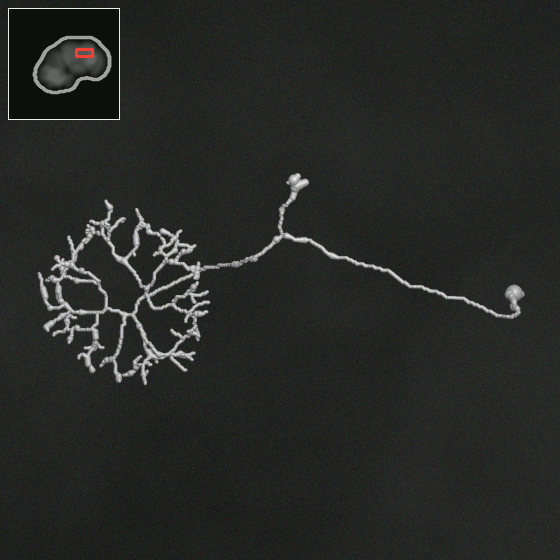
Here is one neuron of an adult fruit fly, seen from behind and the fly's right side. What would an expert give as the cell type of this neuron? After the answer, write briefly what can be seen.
The cell type is ER2_b. This is a central-brain intrinsic neuron. Its cell body lies on the right of the picture. The picture shows dozens of branch ends.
